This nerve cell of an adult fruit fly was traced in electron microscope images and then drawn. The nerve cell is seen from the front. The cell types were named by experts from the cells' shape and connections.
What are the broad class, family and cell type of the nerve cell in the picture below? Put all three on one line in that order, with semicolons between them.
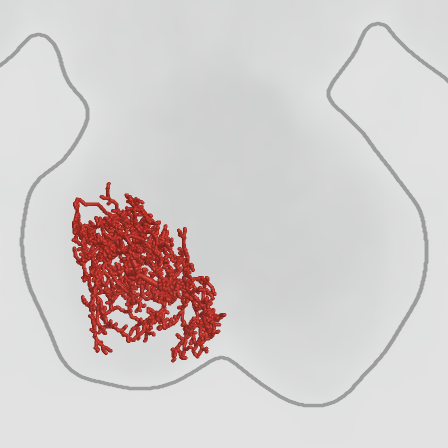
nerve-cord intrinsic neuron; hemilineage 19A; IN19A022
